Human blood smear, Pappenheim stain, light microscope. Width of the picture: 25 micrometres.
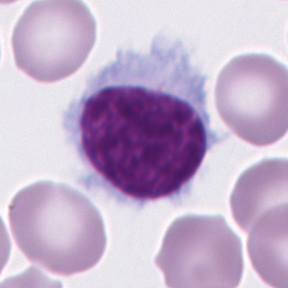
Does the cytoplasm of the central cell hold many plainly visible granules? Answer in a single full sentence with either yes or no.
No, visible granules are absent from the cytoplasm of this cell.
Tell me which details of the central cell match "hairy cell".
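For the hairy cell: fine hair-like projections fringe the cell, longest along its upper edge.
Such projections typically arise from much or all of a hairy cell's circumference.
Cell about 13 micrometres across.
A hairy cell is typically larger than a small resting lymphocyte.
Cytoplasm pale blue-grey.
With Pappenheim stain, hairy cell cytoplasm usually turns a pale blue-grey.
Nucleus a rounded oval, about 11 by 10 micrometres, with a smooth, unlobed edge, filling about 60% of the cell's area and lying toward the bottom of the cell. Chromatin purple and finely mottled, without large dark clumps.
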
